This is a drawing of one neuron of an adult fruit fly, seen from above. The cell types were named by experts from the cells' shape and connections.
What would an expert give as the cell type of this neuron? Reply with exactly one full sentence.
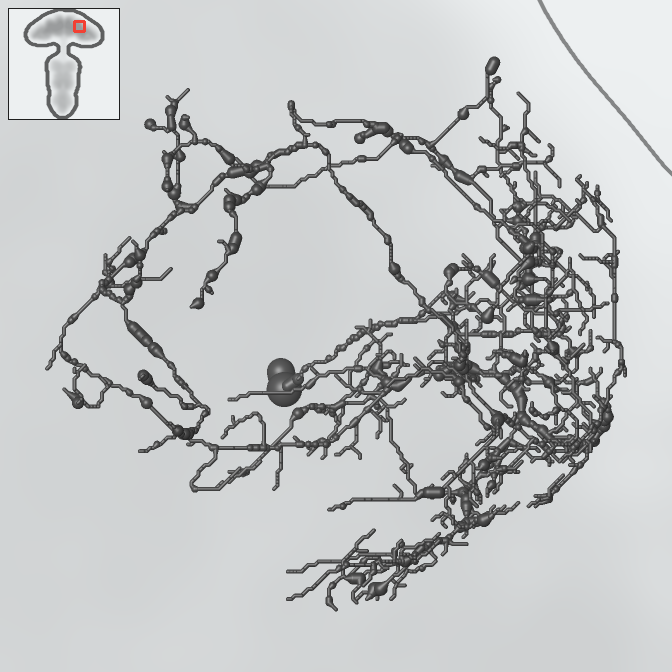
This neuron represents the cell type PVLP074.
